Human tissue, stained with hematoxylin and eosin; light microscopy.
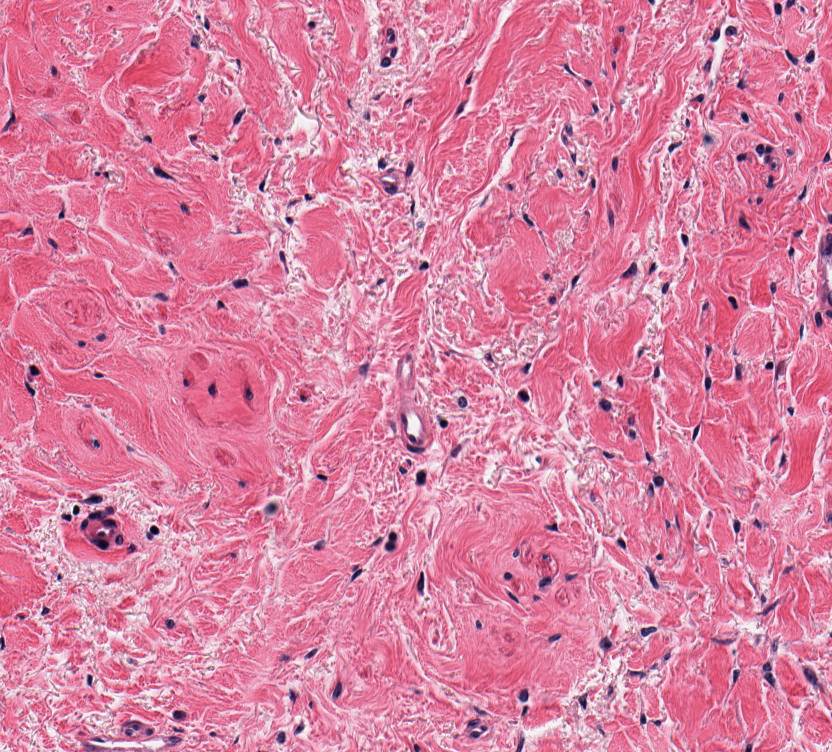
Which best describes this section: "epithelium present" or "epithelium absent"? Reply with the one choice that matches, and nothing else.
Epithelium absent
